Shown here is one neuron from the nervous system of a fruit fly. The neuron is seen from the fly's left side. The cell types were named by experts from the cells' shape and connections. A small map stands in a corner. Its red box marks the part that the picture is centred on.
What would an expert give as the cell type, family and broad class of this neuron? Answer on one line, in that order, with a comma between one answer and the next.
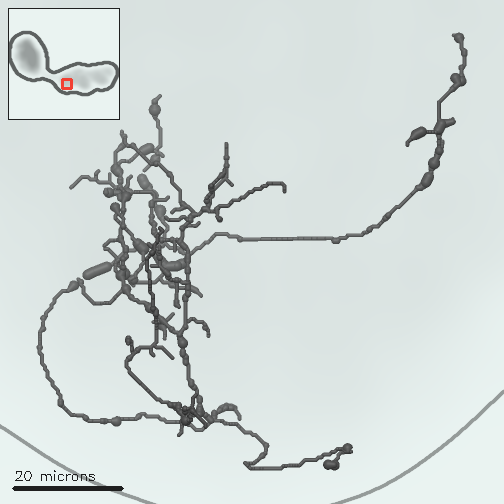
IN01B066, hemilineage 01B, nerve-cord intrinsic neuron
